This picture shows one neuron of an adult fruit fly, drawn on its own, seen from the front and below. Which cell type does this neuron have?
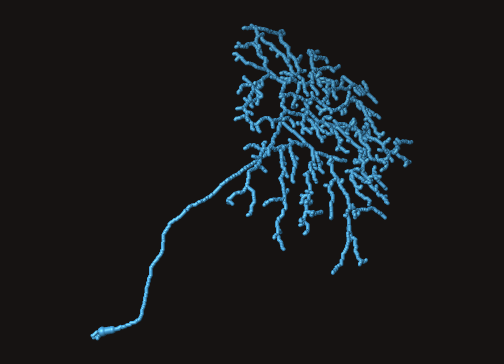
Cm11b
